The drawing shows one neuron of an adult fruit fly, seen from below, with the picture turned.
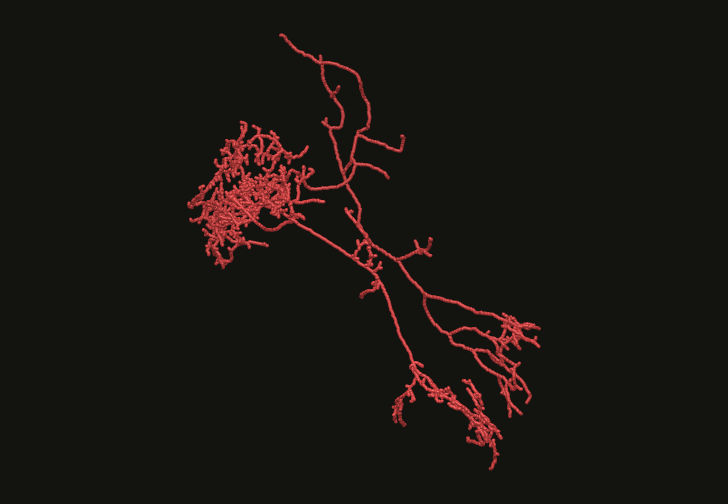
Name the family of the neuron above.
hemilineage 08B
